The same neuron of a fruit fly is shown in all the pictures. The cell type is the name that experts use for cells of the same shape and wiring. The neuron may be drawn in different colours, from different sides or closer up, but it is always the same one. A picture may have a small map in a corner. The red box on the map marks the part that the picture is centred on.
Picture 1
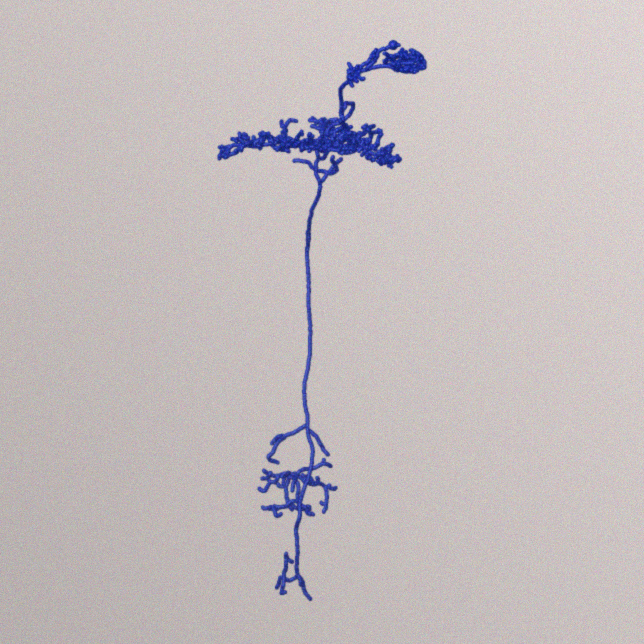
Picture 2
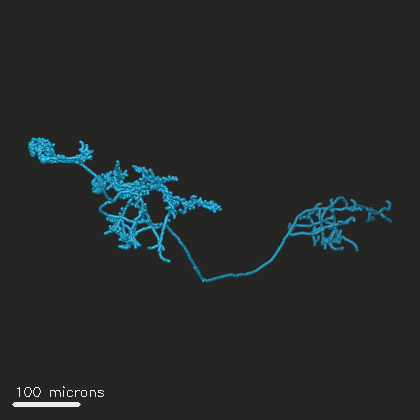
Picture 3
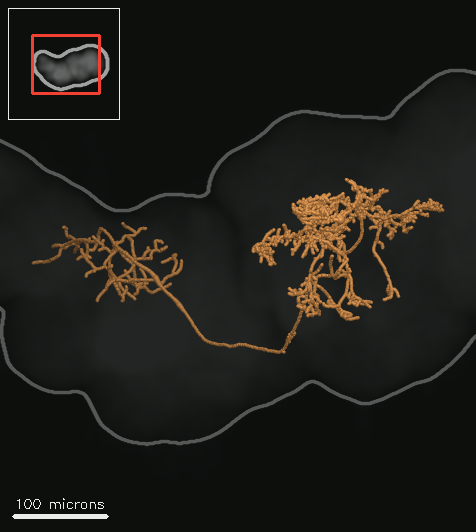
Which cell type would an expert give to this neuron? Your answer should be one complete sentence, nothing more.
This neuron is typed as DNa10.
